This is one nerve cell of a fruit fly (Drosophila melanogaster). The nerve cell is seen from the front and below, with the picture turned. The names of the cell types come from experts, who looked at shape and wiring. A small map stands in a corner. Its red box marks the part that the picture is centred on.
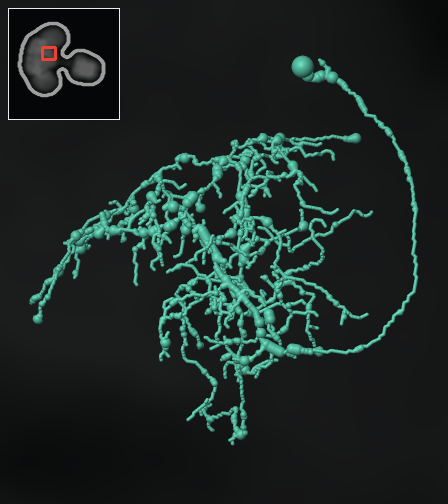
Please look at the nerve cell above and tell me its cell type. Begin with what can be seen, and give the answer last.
Dozens of branch ends can be seen. In this view it is about as wide as it is tall. Its broad class is central-brain intrinsic neuron. Its cell type is GNG406.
